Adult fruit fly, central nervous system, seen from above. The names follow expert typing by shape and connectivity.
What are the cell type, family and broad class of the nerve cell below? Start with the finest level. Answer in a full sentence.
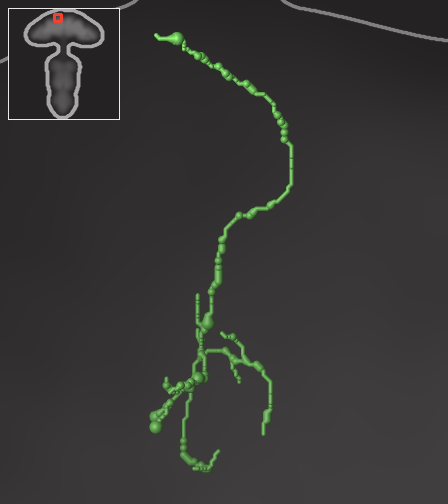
Type ORN_V of class olfactory, a sensory neuron entering the brain.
